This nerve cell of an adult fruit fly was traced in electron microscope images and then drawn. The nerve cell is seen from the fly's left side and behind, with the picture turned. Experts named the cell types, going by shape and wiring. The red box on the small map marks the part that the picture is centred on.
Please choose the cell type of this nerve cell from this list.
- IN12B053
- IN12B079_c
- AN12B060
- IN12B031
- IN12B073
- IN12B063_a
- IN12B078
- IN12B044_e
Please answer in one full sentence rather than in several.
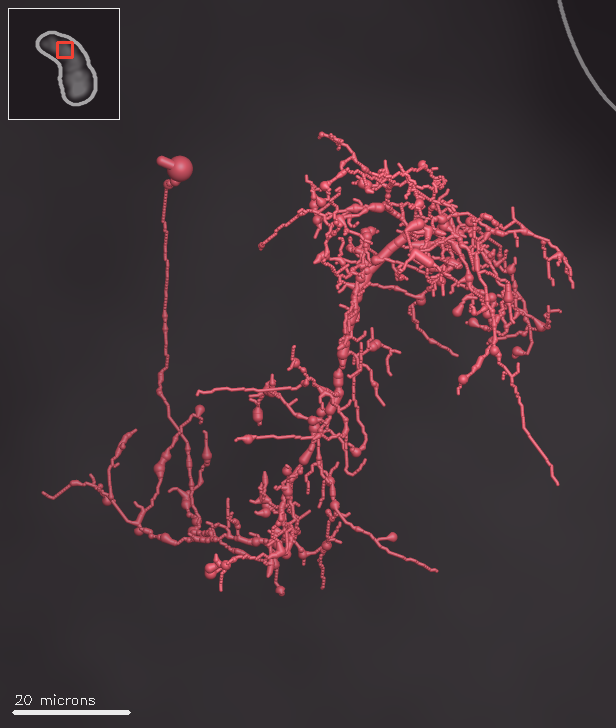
The cell type IN12B031 includes this nerve cell.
